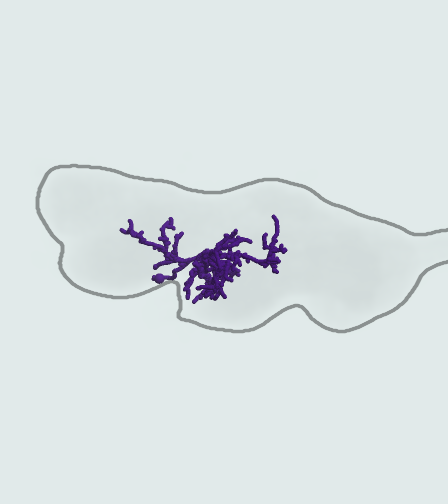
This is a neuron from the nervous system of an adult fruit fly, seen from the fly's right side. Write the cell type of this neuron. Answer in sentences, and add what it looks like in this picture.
Its cell type is IN03A044. It is a nerve-cord intrinsic neuron. In this view it is wider than it is tall.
